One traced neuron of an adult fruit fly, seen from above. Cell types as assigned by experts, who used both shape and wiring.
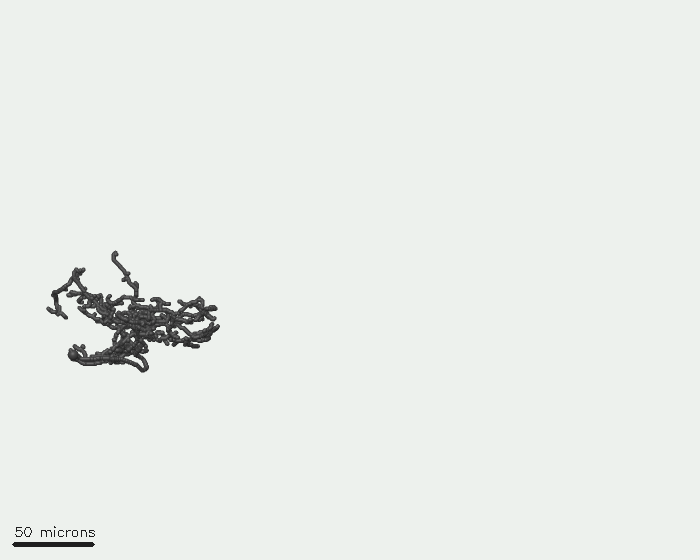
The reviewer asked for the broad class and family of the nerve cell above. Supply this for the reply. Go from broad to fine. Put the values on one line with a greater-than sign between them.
central-brain intrinsic neuron > hemilineage LHp2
